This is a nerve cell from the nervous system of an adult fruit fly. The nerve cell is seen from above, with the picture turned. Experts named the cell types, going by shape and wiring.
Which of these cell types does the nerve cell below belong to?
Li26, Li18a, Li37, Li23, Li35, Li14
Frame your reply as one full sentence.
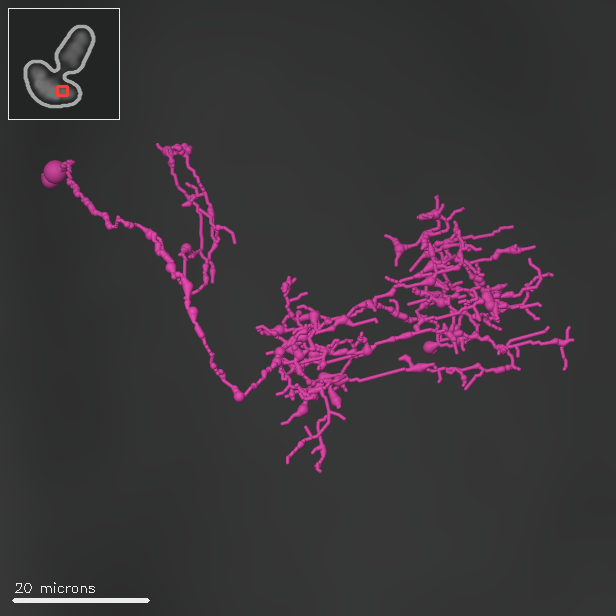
It is Li23 that this nerve cell is, by cell type.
